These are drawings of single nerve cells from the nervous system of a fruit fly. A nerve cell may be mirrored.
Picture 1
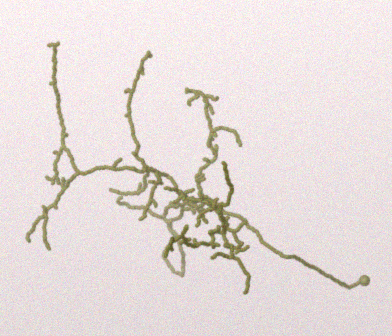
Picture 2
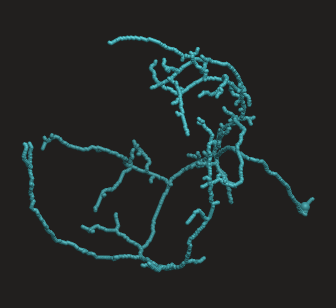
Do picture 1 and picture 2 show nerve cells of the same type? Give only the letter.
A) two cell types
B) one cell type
A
